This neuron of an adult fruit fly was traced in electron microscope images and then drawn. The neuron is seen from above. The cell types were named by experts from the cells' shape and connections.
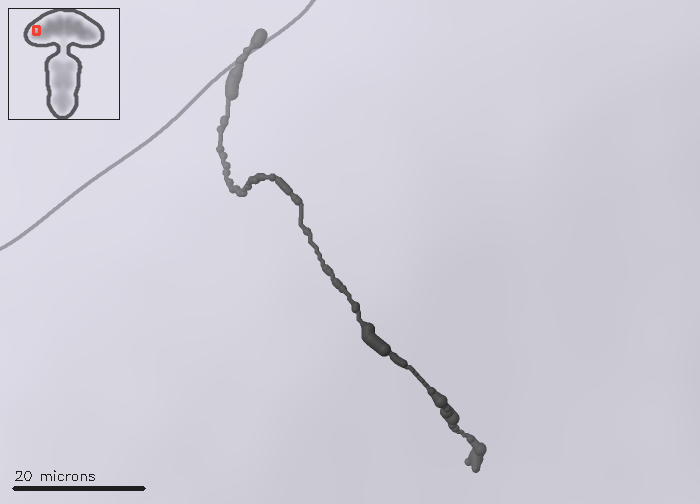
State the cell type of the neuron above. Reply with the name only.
R7p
